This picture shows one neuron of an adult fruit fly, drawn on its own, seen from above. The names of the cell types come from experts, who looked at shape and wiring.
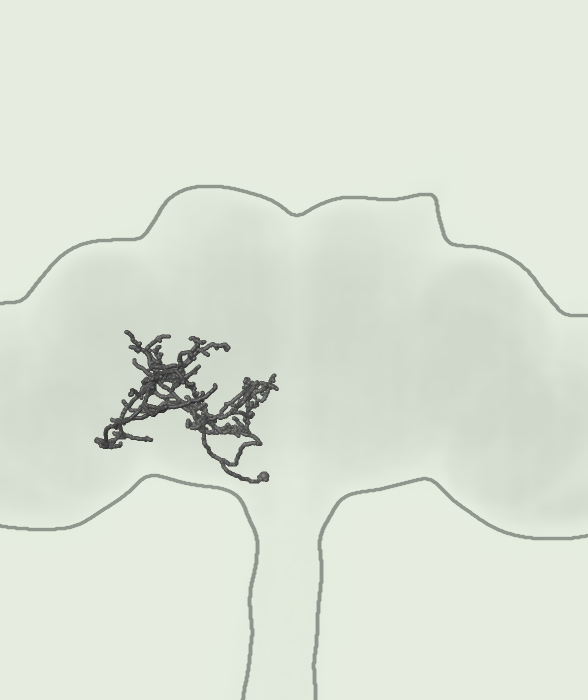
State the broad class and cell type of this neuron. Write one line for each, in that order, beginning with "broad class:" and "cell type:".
broad class: central-brain intrinsic neuron
cell type: CL356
